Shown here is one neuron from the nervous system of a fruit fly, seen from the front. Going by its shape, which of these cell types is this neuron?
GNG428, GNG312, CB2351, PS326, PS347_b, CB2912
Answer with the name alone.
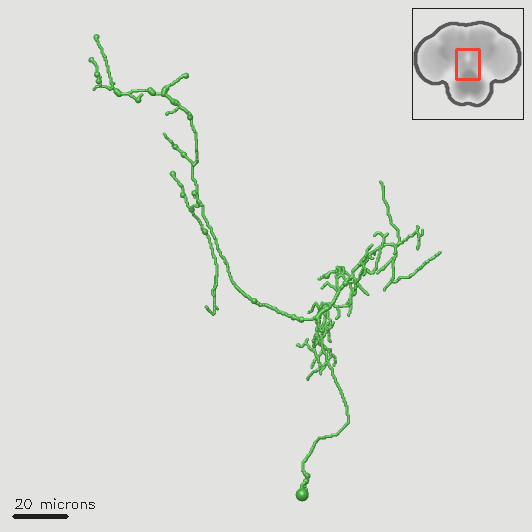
GNG428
